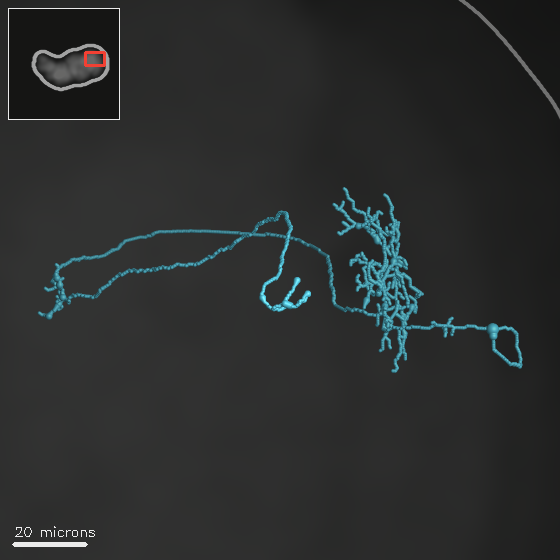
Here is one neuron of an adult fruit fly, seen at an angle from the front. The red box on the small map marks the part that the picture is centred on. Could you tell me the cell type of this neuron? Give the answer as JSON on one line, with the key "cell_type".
{"cell_type": "MeTu4a"}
